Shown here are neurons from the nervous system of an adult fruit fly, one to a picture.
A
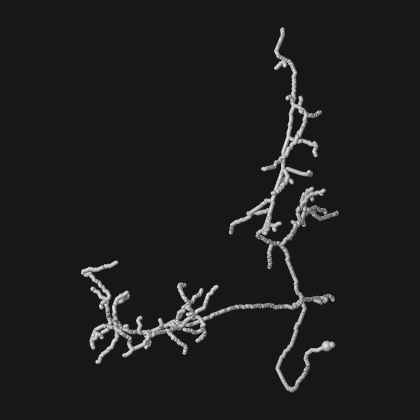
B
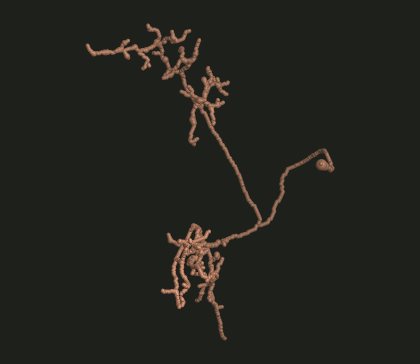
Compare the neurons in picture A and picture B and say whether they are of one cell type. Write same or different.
same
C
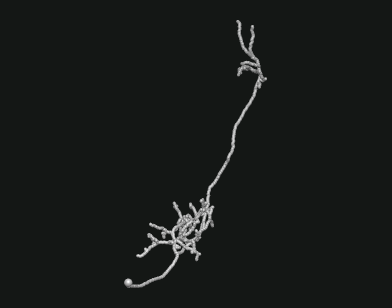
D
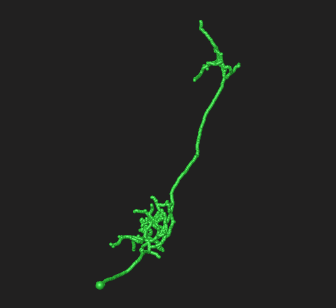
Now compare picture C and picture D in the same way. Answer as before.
same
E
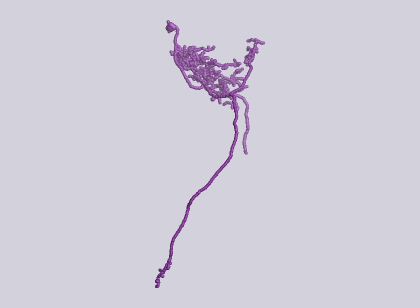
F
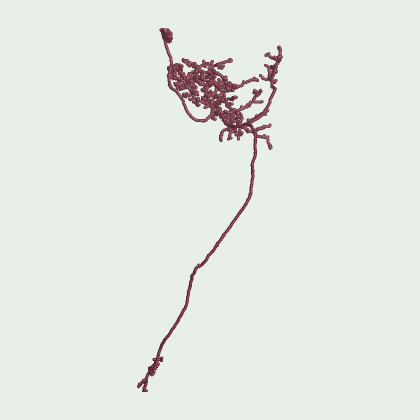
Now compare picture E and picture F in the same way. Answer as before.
same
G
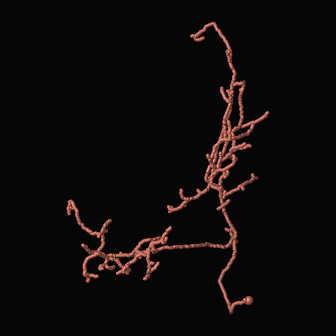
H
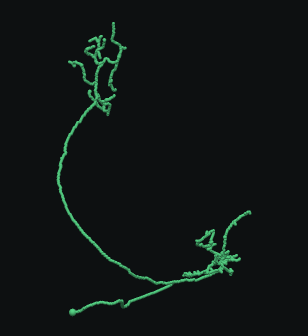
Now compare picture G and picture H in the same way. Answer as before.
different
